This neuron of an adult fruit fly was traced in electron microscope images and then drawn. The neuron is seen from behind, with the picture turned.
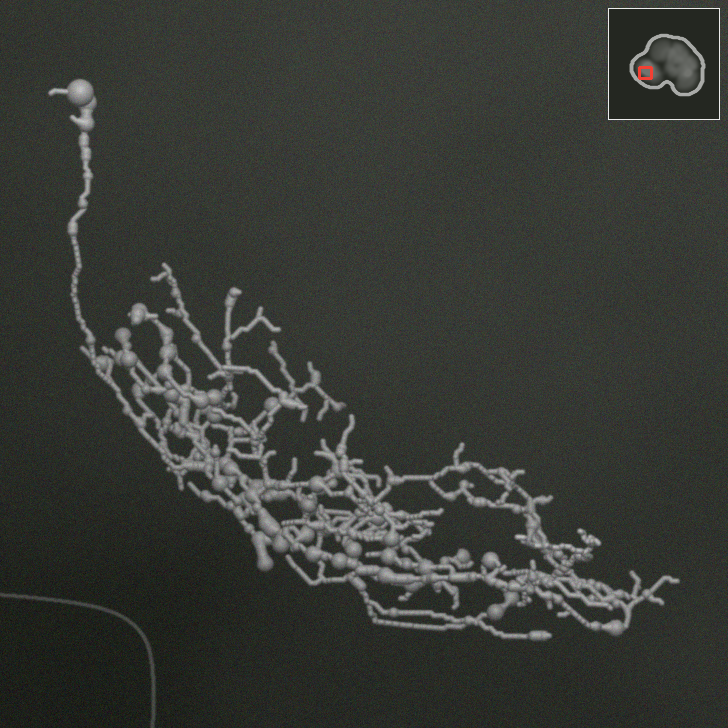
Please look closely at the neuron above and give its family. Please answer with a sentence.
The family is hemilineage 01B.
